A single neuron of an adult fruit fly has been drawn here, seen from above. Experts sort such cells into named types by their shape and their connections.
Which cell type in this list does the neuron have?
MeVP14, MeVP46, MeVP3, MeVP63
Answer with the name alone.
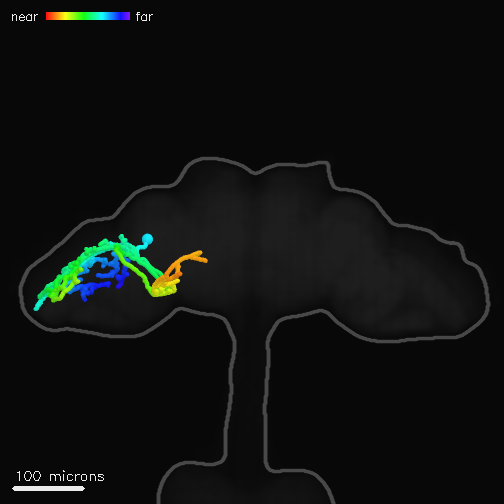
MeVP63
